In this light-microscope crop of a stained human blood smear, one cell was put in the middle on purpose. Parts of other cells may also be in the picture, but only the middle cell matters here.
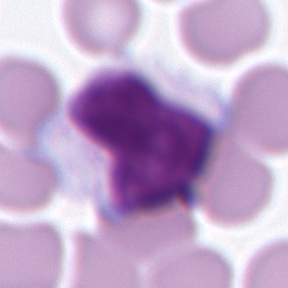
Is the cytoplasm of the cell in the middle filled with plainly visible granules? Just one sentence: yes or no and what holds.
No, its cytoplasm is free of any visible granules.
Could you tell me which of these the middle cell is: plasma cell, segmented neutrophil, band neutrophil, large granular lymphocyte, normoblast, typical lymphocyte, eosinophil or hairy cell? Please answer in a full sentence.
The cell at the heart of this crop is a typical lymphocyte.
